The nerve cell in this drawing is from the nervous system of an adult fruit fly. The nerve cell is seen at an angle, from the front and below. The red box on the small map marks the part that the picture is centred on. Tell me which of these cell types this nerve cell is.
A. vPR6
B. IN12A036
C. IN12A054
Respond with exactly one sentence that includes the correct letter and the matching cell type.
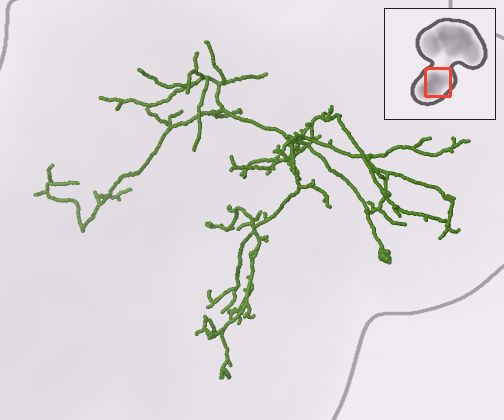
Named in option B, IN12A036 is the cell type of the nerve cell.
